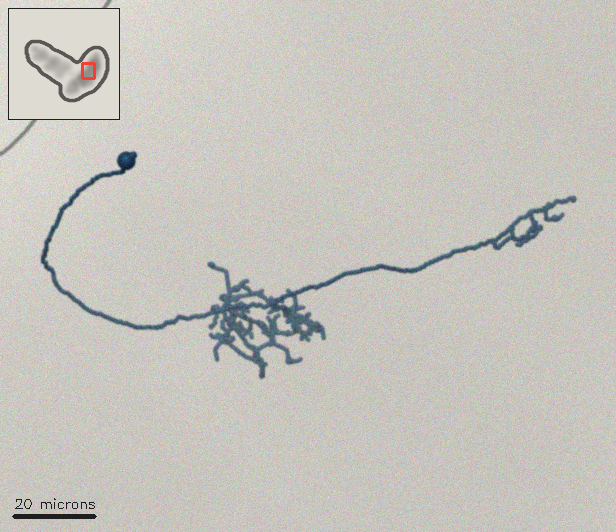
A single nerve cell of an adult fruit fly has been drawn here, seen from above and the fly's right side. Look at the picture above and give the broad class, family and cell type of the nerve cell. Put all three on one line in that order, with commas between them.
central-brain intrinsic neuron, class CX, FC1D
